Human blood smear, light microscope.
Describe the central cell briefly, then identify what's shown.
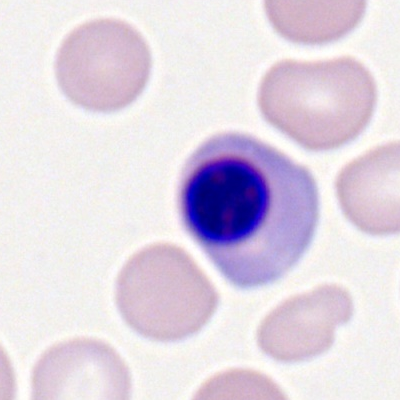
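Off-centre, toward the left side of the cell, lies the nucleus, its chromatin dense, very dark purple and almost uniformly condensed. No nucleoli can be seen, and the cytoplasm shows no granules. The cell is an erythroblast.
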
